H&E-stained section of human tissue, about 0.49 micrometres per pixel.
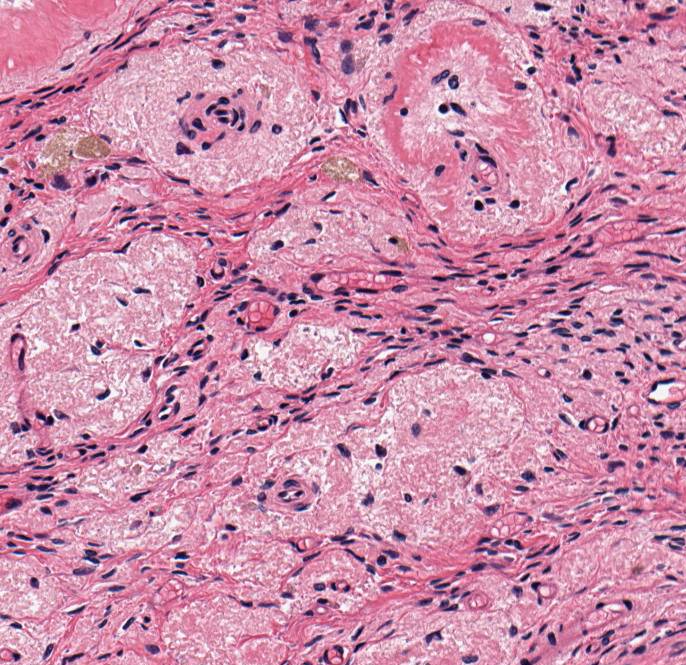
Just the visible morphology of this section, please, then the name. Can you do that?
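Rounded, pale pink nodules fill the field, separated by narrow, more cellular bands. In these bands, spindle cells with dark, elongated nuclei run around the edges of the nodules. Small clumps of golden-brown pigment lie in the upper left and upper middle. No epithelium or glands are present anywhere. The tissue is ovary.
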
